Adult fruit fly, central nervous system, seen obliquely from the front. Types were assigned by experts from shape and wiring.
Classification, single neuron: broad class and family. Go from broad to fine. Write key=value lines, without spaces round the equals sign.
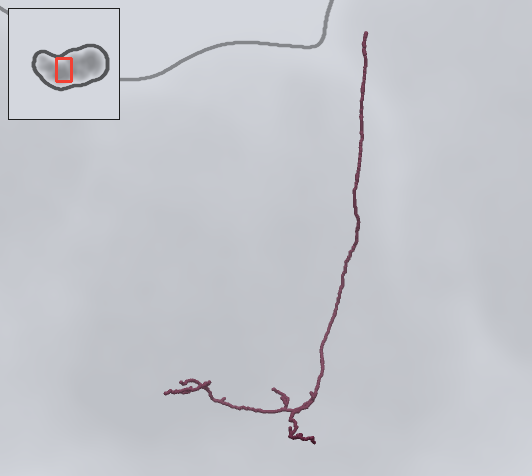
broad_class=sensory neuron entering the nerve cord
family=class mechanosensory tactile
